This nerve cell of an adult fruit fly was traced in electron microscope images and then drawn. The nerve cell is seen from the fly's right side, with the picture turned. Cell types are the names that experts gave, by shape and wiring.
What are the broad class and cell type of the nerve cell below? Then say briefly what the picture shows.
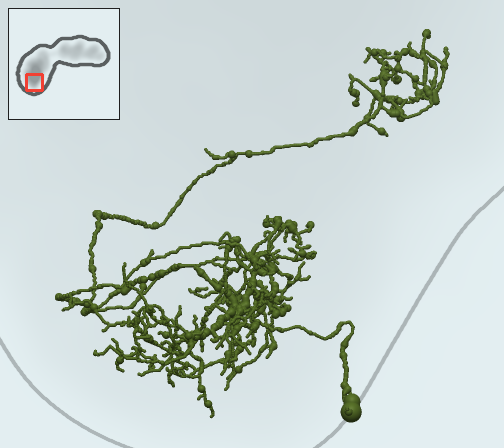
This is a central-brain intrinsic neuron. It is of cell type SLP281. The picture shows dozens of branch ends. In this view it is about as wide as it is tall.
